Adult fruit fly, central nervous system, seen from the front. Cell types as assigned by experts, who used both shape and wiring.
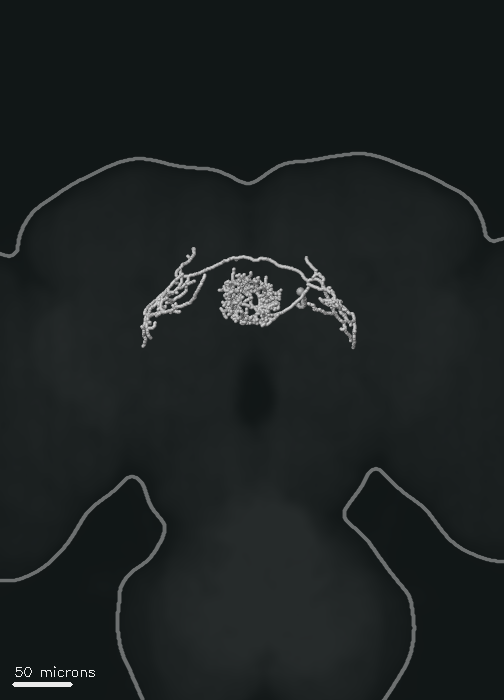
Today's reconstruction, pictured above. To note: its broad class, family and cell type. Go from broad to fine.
central-brain intrinsic neuron; class CX; ExR7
